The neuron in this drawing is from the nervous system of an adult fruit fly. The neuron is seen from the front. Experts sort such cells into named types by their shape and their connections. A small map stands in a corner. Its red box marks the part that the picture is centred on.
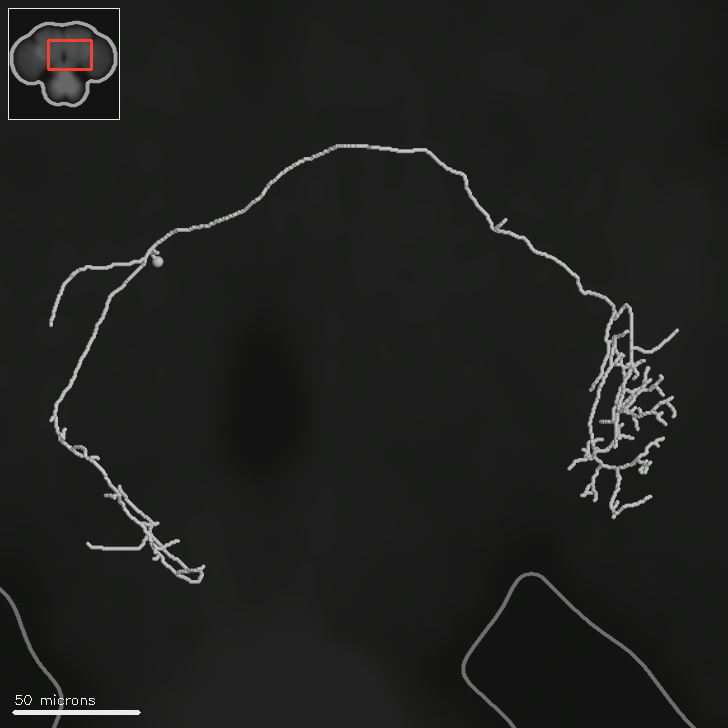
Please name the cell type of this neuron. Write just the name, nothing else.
LoVC27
